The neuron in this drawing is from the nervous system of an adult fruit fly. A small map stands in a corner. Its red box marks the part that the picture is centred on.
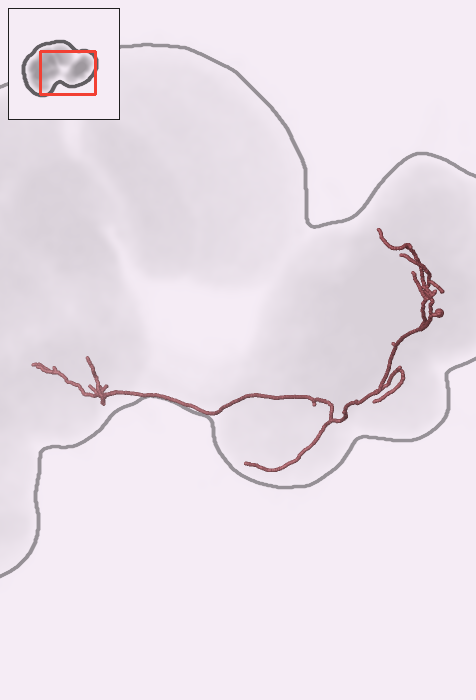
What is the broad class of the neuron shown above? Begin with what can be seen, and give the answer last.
As drawn here it is wider than it is tall. This is a sensory neuron ascending to the brain.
